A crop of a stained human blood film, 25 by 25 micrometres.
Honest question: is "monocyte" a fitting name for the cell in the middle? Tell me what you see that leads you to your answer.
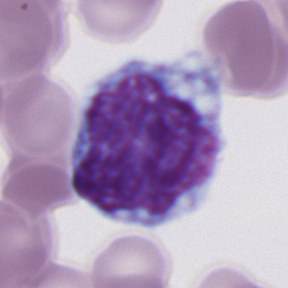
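Yes, monocyte holds up for this cell, and what tips it away from segmented neutrophil is the nucleus and the colour of the cytoplasm. Looking at the nucleus first, its outline is irregular, with only shallow indentations.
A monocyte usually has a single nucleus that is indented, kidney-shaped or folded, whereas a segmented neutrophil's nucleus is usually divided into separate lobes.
Then the cytoplasm, which here is pale greyish-blue.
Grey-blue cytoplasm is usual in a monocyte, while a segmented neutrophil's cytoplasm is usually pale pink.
So both of these sit with monocyte and against segmented neutrophil. The rest I would simply note as it is: the cell outline is irregular and slightly ragged rather than smooth, and the chromatin is dark purple with a mottled, patchy texture. Small clear vacuoles lie in the cytoplasm at the upper right of the cell, and I see no coarse granules anywhere in it. The nucleus measures about 13 micrometres across.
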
